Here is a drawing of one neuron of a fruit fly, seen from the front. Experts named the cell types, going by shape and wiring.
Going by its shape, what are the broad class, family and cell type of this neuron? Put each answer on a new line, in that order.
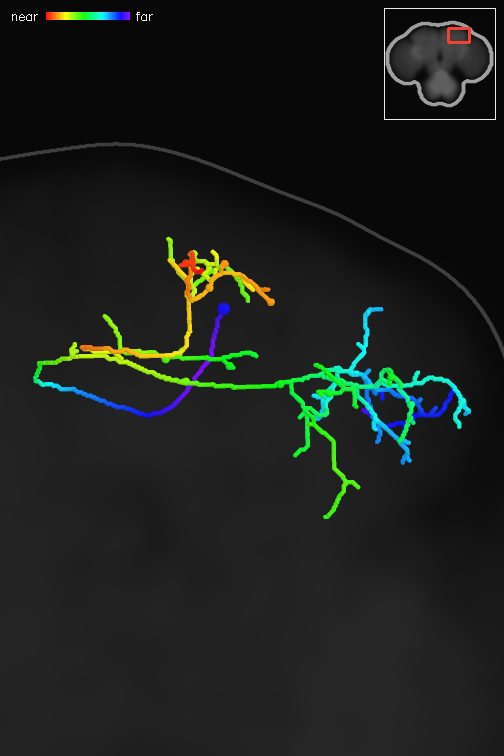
central-brain intrinsic neuron
hemilineage DL1_dorsal
LHPV5c1_c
